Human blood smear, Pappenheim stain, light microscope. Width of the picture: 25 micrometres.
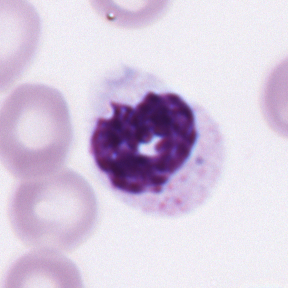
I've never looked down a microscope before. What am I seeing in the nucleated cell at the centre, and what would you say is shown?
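Nucleus: lumpy, folded mass; small clear gap near its centre. Visible cytoplasm mostly right of and below nucleus. Sparse small reddish-purple granules scattered in lower right cytoplasm; much of cytoplasm left clear. Result: segmented neutrophil.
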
